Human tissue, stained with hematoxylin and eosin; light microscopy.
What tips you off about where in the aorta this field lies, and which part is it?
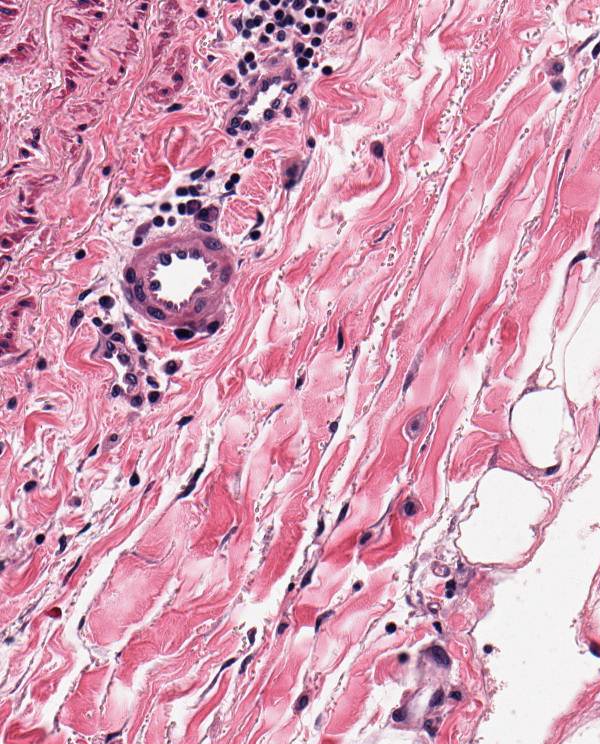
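Tunica adventitia, going by the checks. First check: dense pink collagen bundles fill most of the field, with sparse elongated dark nuclei lying between them and aligned with them.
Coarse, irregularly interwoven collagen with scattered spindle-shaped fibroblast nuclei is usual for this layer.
Next: a small vessel with a round empty lumen and a thick cellular wall sits in the upper left.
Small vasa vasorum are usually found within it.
Last: a few empty rounded adipocytes lie at the right edge in the lower half.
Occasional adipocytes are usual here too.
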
